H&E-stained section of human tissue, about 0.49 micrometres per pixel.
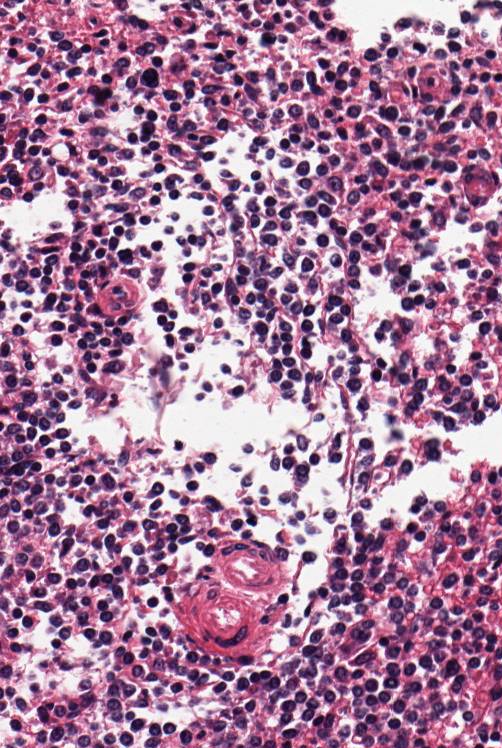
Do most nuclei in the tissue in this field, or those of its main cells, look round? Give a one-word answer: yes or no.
Yes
